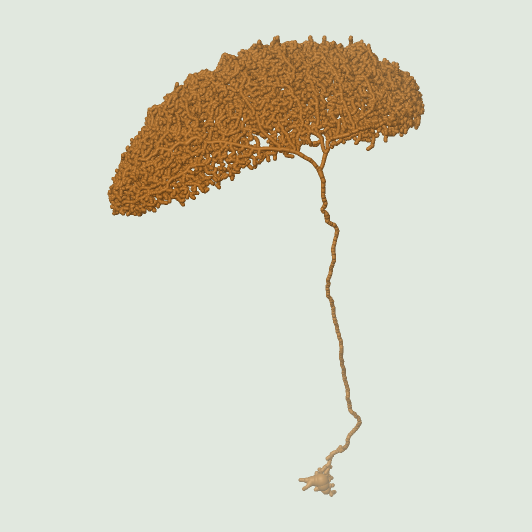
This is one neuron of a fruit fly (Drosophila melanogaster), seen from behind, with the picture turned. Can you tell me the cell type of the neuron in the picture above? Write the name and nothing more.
LT33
